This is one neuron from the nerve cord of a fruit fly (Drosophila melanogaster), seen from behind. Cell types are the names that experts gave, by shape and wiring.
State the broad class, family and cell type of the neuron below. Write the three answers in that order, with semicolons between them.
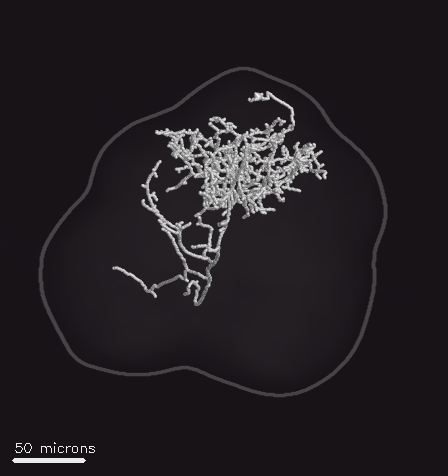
nerve-cord intrinsic neuron; hemilineage 05B; IN05B034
